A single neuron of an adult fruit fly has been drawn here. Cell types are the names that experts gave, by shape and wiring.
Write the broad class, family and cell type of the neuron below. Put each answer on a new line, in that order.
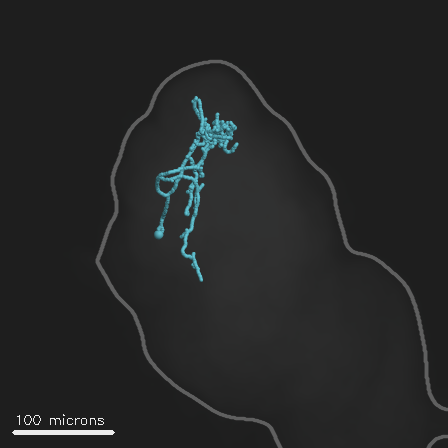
central-brain intrinsic neuron
hemilineage VLPl&p2_lateral
LHAV1a3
